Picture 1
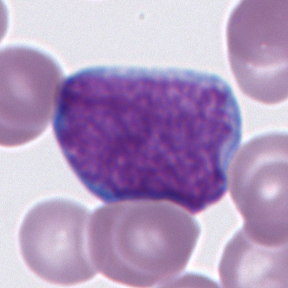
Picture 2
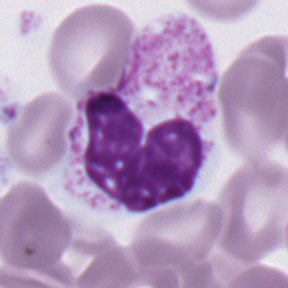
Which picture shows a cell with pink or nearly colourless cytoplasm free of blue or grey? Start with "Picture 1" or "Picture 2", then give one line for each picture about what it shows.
Picture 2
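What picture 1 shows: The narrow rim of cytoplasm is blue.
What picture 2 shows: Between the granules the cytoplasm is pale and nearly colourless.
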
